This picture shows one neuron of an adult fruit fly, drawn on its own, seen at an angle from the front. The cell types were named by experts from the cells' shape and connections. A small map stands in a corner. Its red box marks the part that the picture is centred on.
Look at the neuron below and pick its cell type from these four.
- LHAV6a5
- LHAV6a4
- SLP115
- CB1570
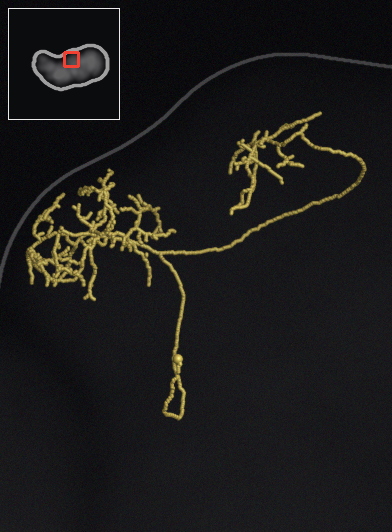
CB1570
